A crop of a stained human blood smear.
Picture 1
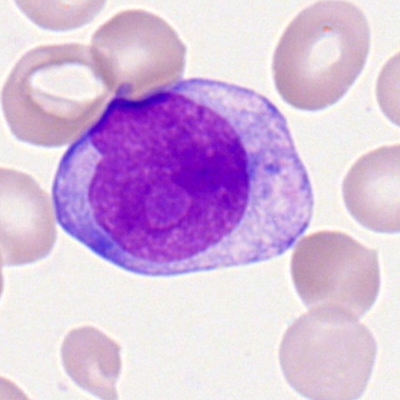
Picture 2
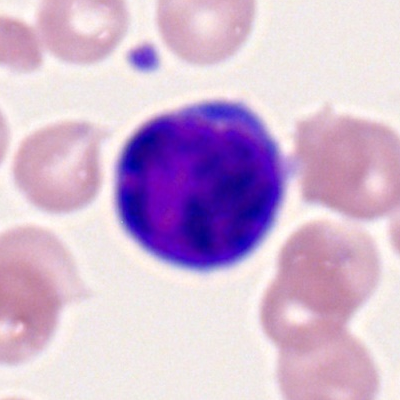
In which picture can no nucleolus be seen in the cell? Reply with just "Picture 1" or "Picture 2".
Picture 2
